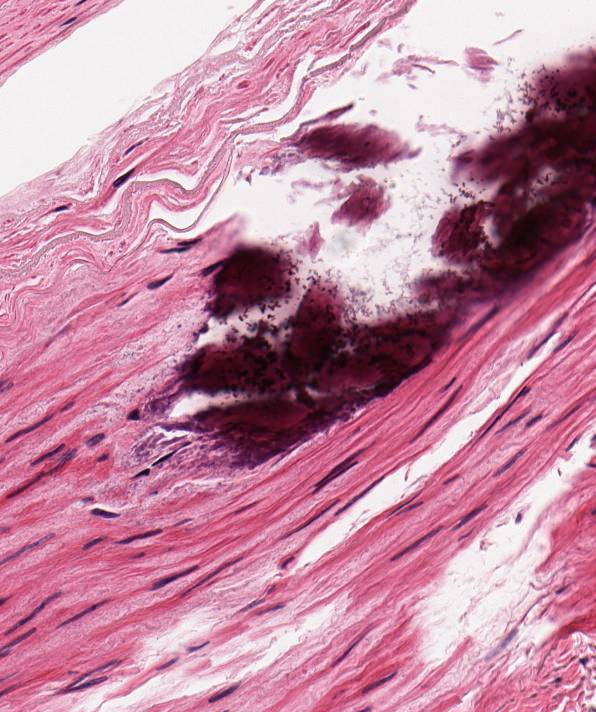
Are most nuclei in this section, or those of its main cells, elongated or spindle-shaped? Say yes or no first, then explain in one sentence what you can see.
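Yes. The muscle nuclei are elongated and cigar-shaped, lying parallel to the fibres.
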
